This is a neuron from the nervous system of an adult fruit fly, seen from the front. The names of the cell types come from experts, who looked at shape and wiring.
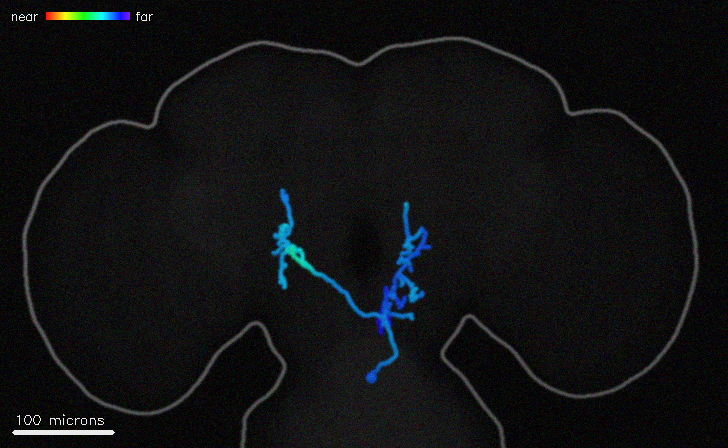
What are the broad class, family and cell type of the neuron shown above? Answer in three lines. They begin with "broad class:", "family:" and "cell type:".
broad class: central-brain intrinsic neuron
family: hemilineage LB3
cell type: PS337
